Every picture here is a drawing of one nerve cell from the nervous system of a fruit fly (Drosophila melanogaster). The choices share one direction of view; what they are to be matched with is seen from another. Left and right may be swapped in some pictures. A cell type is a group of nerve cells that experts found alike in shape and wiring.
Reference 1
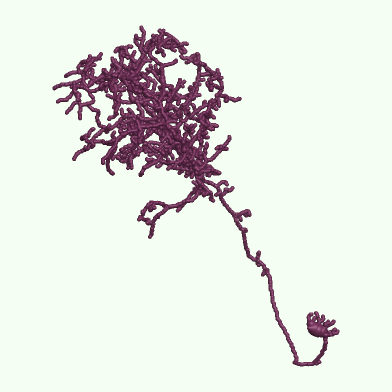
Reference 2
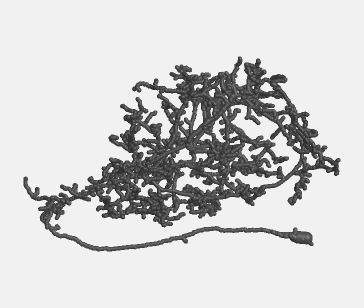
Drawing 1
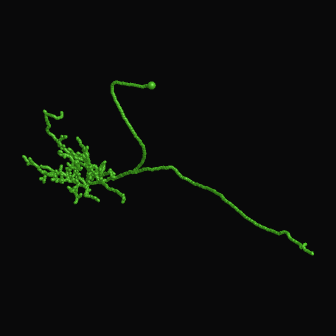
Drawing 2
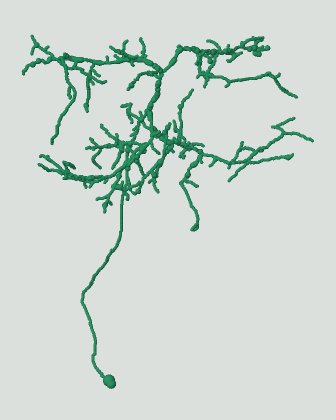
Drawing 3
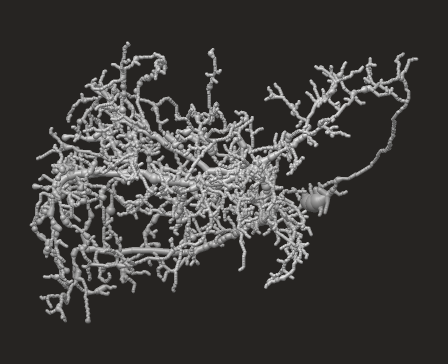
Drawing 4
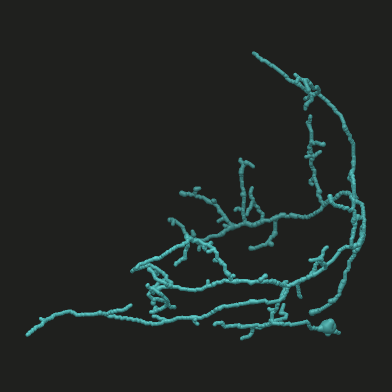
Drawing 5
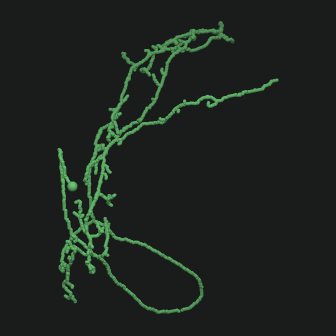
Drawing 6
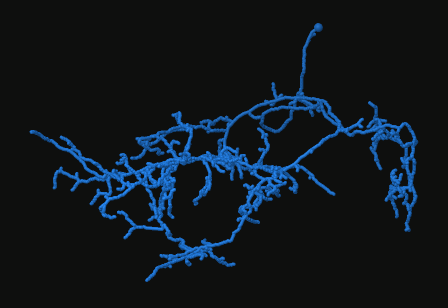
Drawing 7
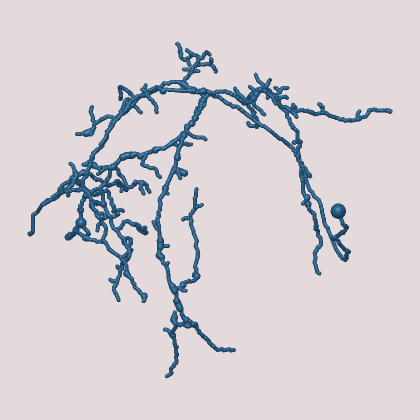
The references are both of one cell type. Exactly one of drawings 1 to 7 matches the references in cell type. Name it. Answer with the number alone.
3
